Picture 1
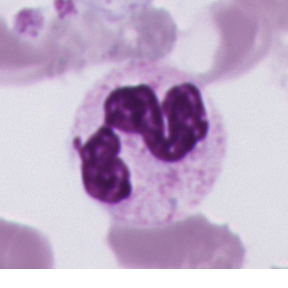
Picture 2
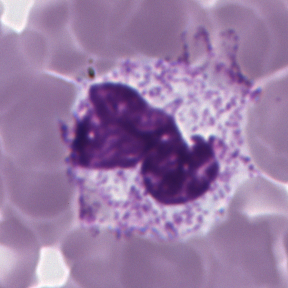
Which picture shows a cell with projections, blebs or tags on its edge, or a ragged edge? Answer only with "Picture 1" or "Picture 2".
Picture 2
